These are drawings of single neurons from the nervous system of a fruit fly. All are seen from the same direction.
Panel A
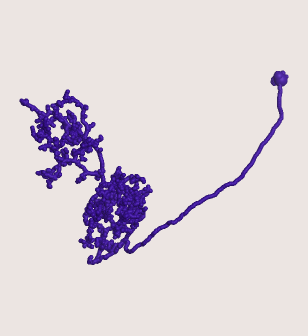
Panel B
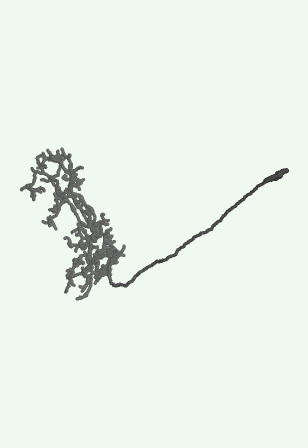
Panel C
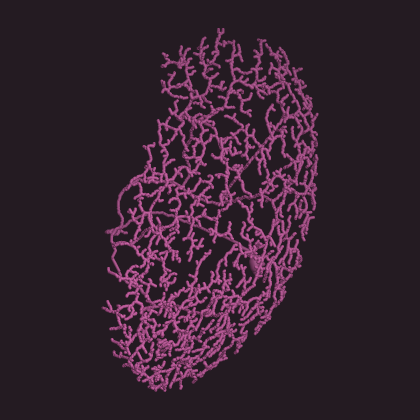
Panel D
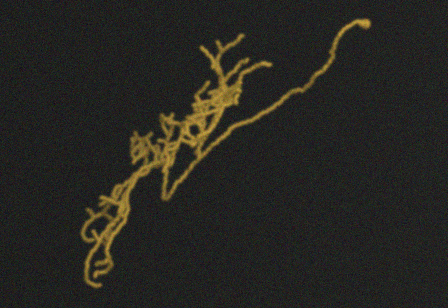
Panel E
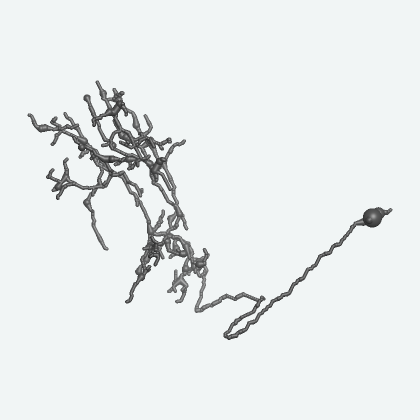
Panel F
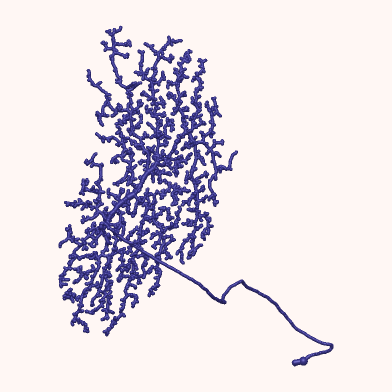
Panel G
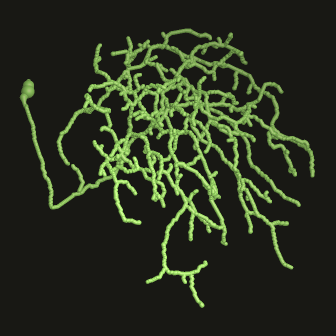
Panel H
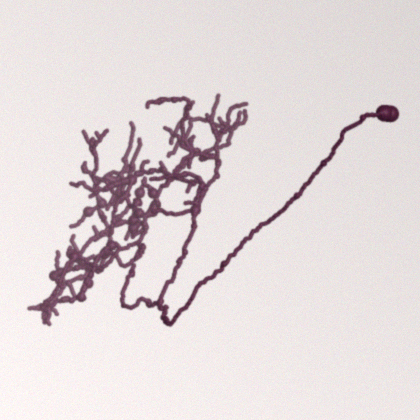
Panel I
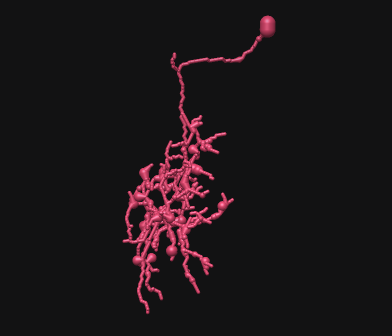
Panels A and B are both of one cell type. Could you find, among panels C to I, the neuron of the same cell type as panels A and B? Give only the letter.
E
